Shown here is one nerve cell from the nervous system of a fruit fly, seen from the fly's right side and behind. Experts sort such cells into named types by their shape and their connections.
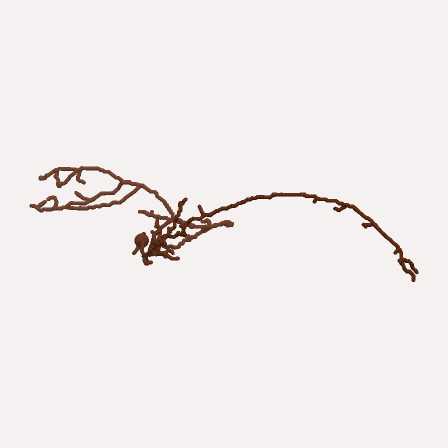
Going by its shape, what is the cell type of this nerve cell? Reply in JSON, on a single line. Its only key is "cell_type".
{"cell_type": "SLP463"}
